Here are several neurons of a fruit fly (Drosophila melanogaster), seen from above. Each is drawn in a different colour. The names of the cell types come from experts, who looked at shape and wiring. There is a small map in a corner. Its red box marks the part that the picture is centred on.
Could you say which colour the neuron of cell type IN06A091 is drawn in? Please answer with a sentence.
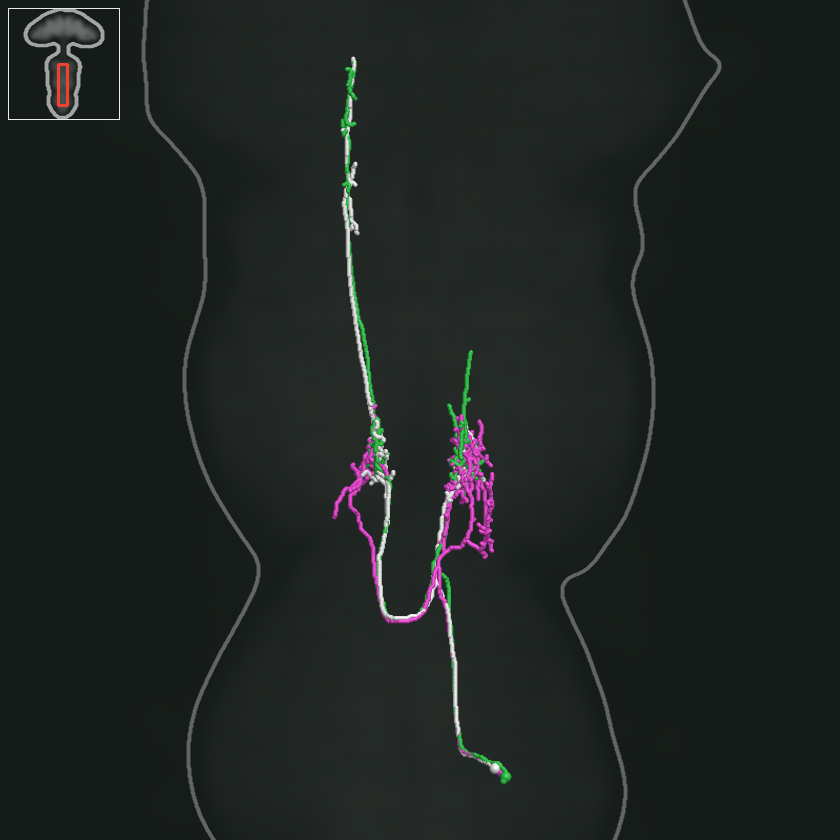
The colour is green.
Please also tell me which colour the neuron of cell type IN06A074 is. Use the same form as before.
The colour is magenta.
